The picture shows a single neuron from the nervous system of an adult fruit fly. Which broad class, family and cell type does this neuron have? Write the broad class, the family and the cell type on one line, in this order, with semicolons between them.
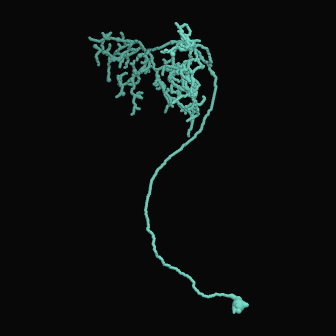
central-brain intrinsic neuron; hemilineage DM6_dorso_medial; FB7D_a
